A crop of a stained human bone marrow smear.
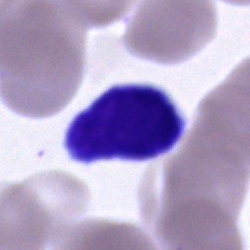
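Lymphocyte in the middle of this stained human bone marrow smear: the cell is broader from side to side than from top to bottom; its chromatin is dense and dark violet throughout; no nucleolus shows in the nucleus; the edge is smooth and lacks projections.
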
